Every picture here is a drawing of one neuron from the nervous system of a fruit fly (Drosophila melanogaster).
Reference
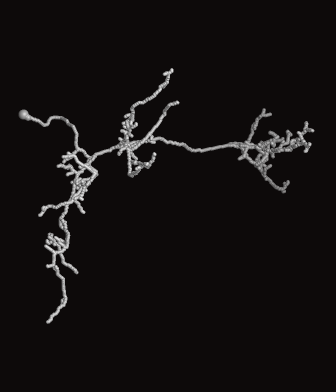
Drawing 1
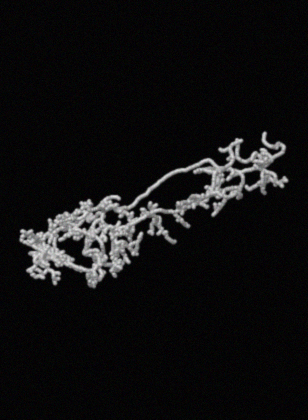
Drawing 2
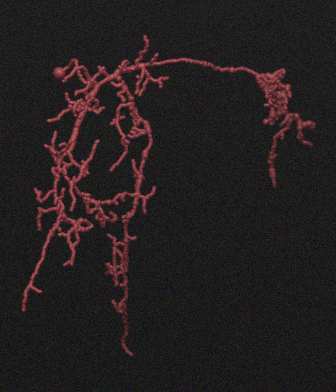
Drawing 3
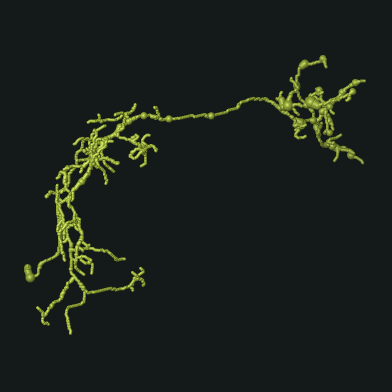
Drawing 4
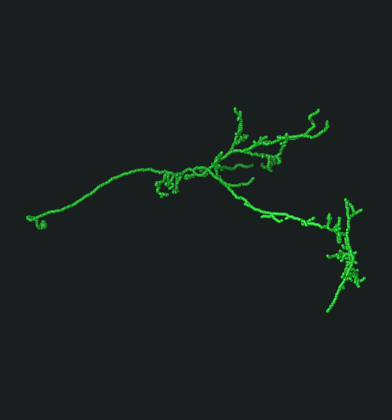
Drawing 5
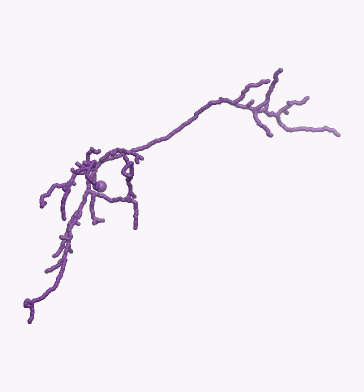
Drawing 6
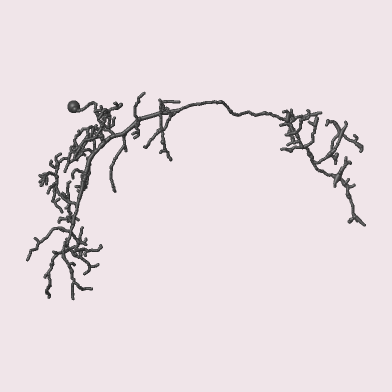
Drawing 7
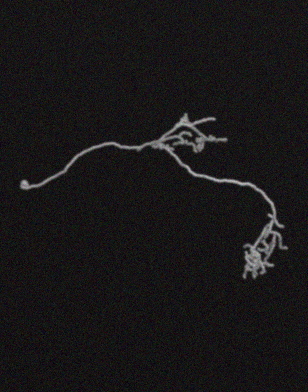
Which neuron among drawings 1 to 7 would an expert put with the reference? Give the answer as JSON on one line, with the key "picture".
{"picture": 3}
